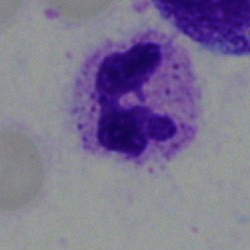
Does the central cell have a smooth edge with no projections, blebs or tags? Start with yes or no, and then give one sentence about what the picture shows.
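No. The cell outline is roughly round with a slightly ragged, fuzzy edge.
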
